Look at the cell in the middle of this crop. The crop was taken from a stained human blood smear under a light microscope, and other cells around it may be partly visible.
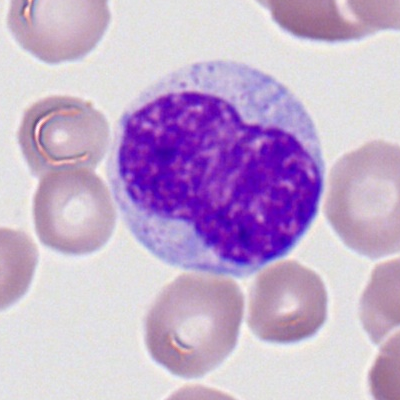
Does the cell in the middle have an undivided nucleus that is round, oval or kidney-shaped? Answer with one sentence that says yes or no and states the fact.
Yes, it is a single compact round, oval or kidney-shaped nucleus that this cell has.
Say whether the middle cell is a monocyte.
yes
